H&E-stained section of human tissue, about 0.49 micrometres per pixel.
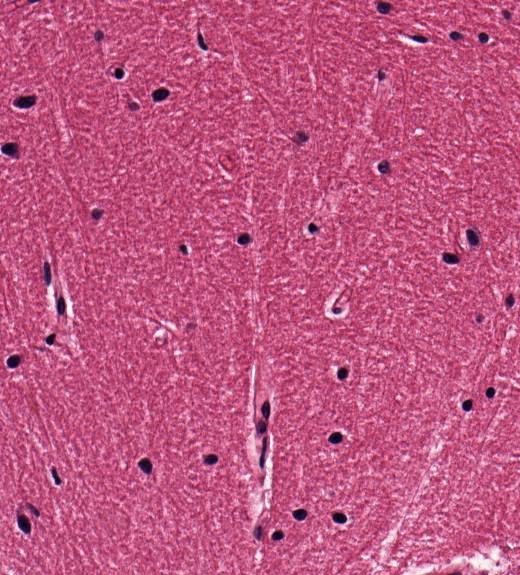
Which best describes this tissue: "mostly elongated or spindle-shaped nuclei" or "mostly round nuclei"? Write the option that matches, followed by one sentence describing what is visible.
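Mostly round nuclei. The cells seen are mostly small round dark nuclei spaced sparsely and fairly evenly across the field.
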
